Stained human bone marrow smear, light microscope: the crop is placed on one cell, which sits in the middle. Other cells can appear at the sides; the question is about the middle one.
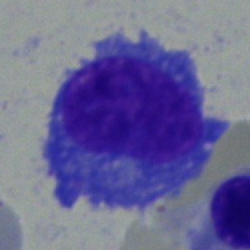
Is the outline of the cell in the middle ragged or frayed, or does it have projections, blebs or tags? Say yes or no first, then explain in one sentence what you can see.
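Yes. The cell border is irregular, with small bleb-like projections along its edge.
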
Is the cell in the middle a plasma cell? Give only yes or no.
yes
